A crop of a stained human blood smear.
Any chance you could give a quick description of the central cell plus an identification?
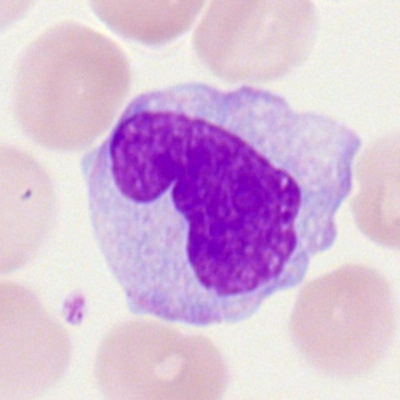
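See how the nucleus is one folded mass, with a deep notch biting in from the left. Its chromatin looks finely lacy and moderately condensed, not coarsely clumped. There's plenty of pale greyish-blue cytoplasm, only faintly dusty, with no coarse granules. That's a monocyte.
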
